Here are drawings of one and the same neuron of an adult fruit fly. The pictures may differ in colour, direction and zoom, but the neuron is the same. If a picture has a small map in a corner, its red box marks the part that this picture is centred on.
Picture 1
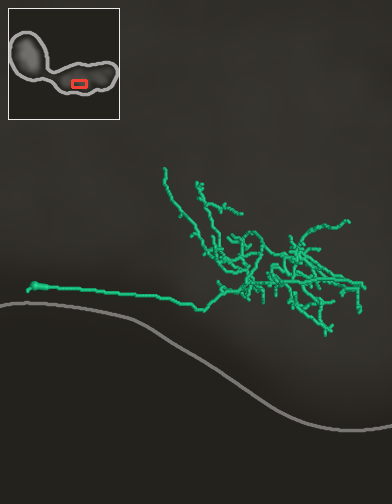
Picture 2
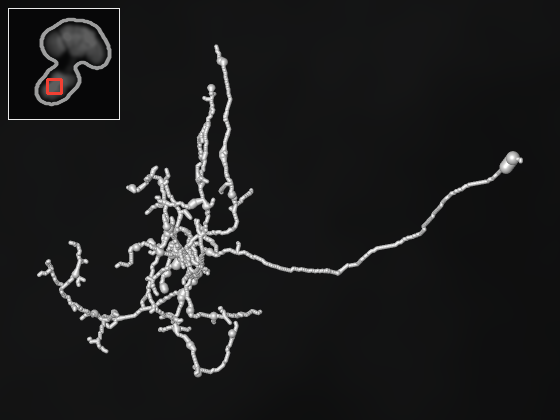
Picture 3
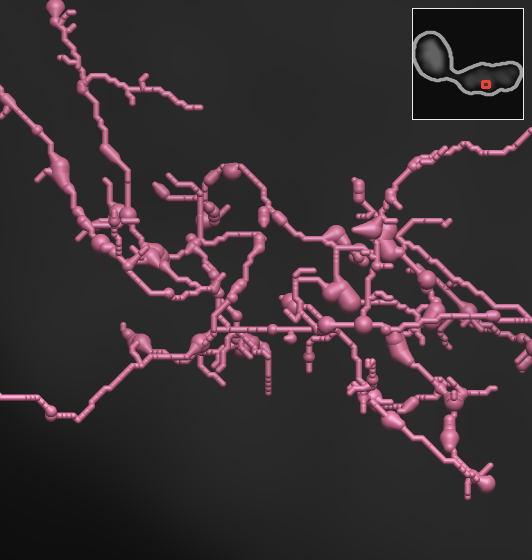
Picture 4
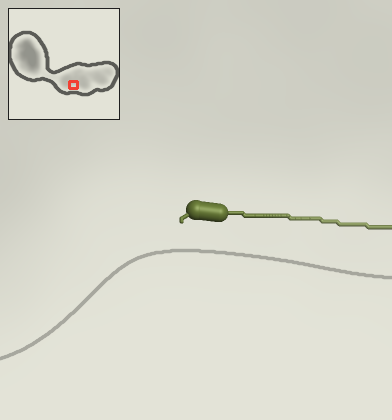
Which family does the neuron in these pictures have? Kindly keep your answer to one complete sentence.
By its family, the neuron is hemilineage 14A.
